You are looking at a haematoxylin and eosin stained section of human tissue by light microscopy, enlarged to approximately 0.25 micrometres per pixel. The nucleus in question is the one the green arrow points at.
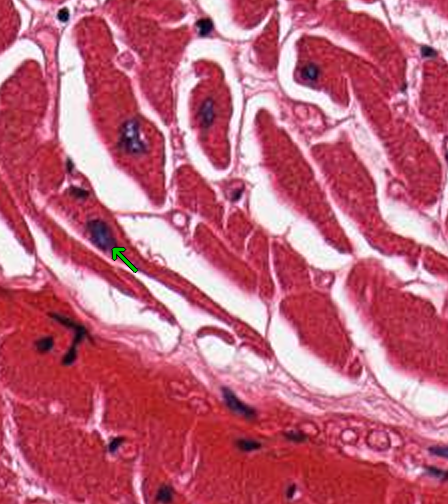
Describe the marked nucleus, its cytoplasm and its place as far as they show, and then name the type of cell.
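The nucleus is oval and dark blue-purple, lying in the middle of the width of the cell rather than at its edge. The cytoplasm is a deep red, fills a long narrow band around the nucleus, and tapers toward its ends. The cell runs obliquely in parallel with neighbouring red fibres of the same orientation, separated from them by clear white spaces. The nucleus looks plumper than the thin dark rod-shaped nuclei in the dense fibres along the bottom of the field. Type of cell: cardiomyocyte.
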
